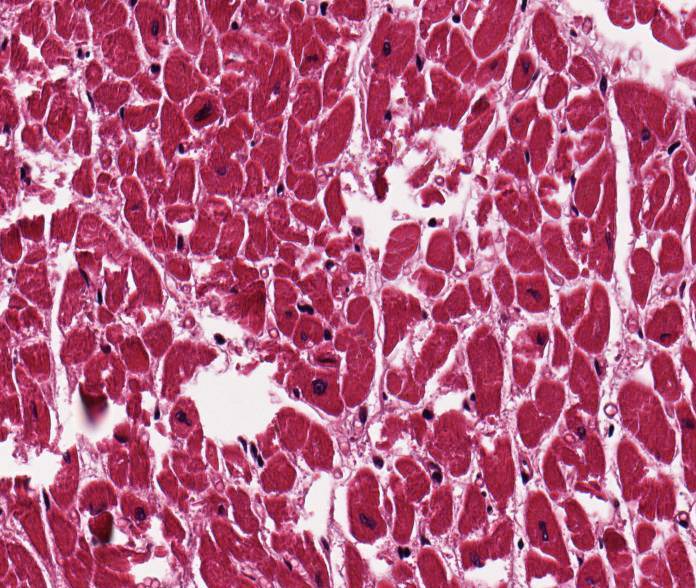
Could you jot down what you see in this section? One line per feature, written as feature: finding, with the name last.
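Field: cardiac muscle fibres, cut mostly in cross or oblique section
Nuclei: central within the fibre, where seen
Cytoplasm: deep pink-red throughout the field
Fat cells: none present
Name: left ventricle of the heart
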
